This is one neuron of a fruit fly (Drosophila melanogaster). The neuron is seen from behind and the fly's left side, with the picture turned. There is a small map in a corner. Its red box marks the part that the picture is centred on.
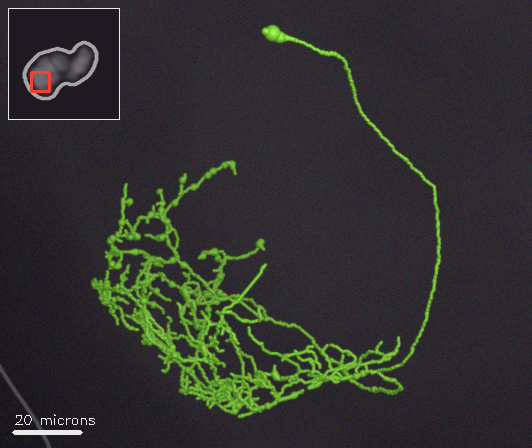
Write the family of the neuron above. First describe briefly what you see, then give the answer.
The cell body is at the top of the picture. By the scale bar it is about 120 microns tall in this view. The picture shows dozens of branch ends. It is a central-brain intrinsic neuron. The family is hemilineage VLPp1.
